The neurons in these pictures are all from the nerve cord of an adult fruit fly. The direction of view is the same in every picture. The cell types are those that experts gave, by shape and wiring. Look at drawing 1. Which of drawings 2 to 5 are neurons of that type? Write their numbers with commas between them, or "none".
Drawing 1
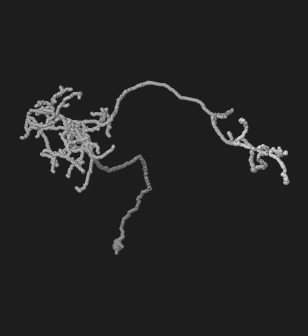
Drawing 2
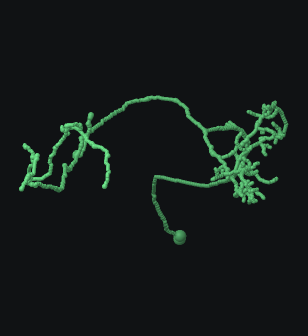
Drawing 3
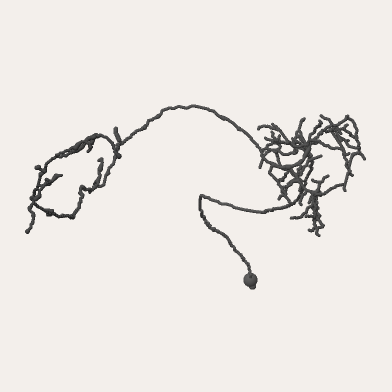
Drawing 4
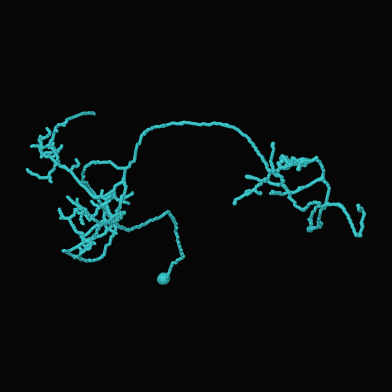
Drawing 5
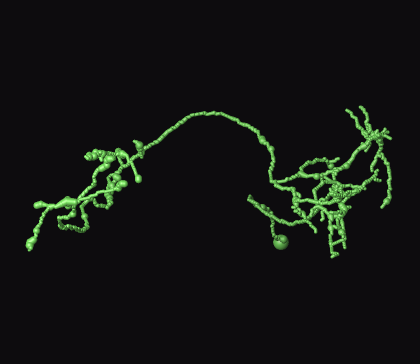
2, 3, 4, 5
